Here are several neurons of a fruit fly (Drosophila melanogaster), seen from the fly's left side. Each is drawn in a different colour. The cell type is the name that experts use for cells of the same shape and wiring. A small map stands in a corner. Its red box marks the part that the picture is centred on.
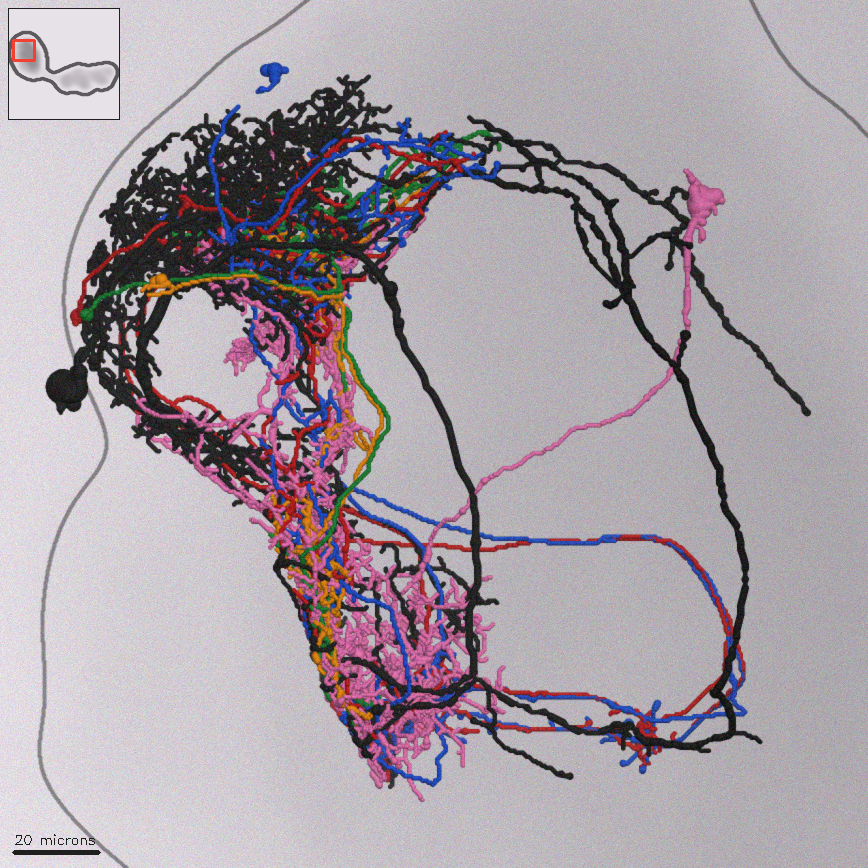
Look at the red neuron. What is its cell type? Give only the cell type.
CRE008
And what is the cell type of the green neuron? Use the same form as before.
CRE018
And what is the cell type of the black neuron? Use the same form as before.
CRE011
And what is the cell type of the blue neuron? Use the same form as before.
CRE010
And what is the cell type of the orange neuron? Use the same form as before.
LAL034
